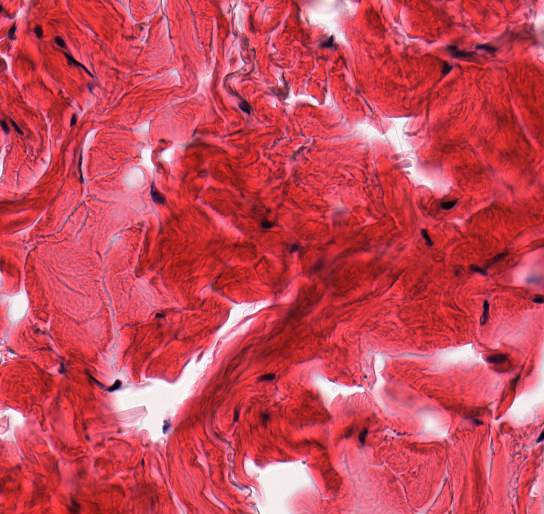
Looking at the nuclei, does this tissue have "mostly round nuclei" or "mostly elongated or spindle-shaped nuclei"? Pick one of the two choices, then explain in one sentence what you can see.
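Mostly elongated or spindle-shaped nuclei. Scattered between the bundles are few small, dark, elongated fibroblast nuclei.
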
